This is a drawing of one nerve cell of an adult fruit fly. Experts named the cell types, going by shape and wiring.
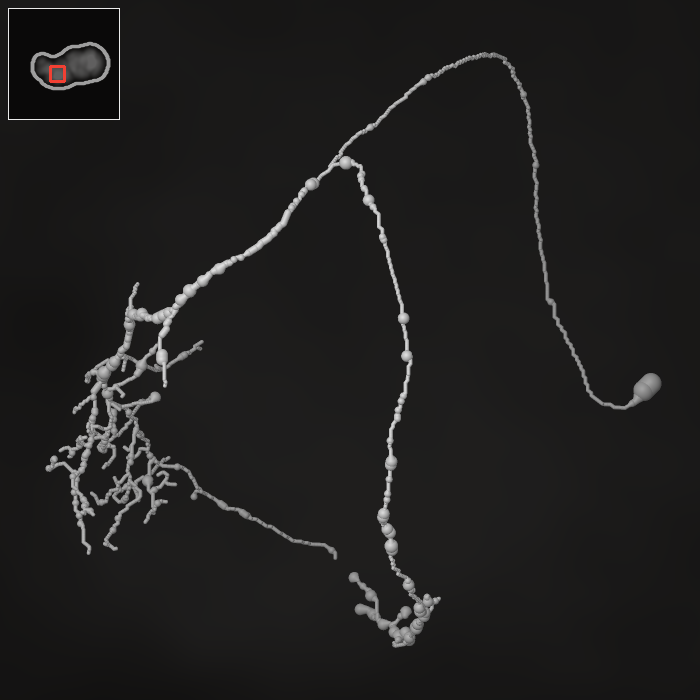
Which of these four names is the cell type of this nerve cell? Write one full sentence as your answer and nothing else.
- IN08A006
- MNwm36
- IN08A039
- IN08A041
The cell type IN08A041 is the type of this nerve cell.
